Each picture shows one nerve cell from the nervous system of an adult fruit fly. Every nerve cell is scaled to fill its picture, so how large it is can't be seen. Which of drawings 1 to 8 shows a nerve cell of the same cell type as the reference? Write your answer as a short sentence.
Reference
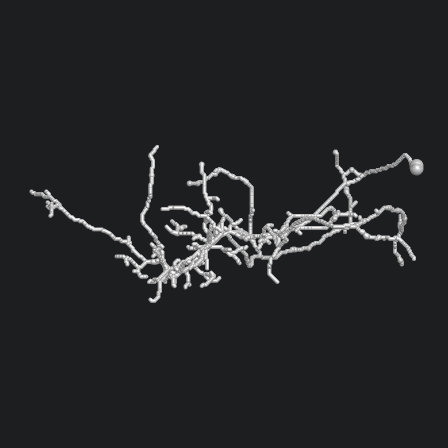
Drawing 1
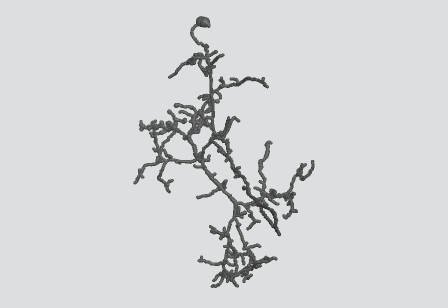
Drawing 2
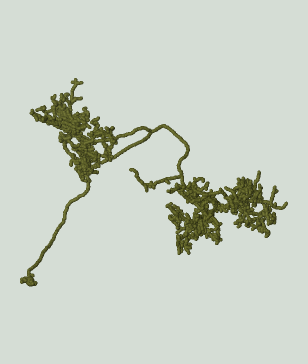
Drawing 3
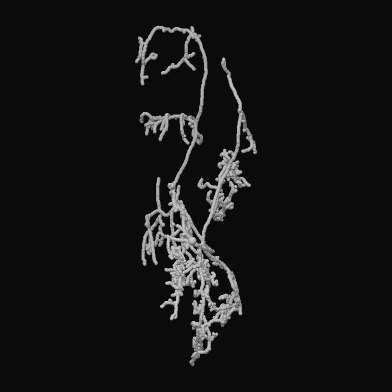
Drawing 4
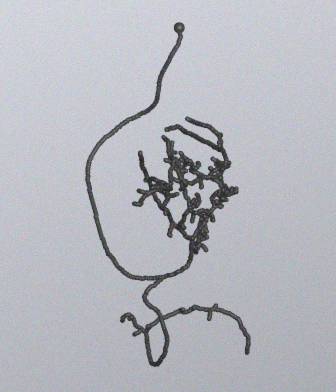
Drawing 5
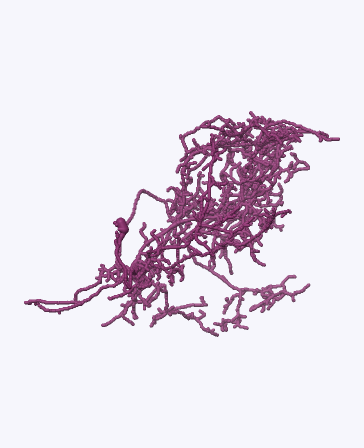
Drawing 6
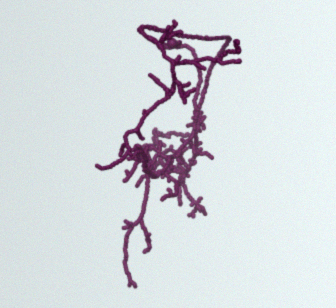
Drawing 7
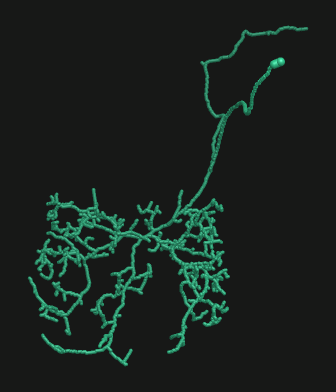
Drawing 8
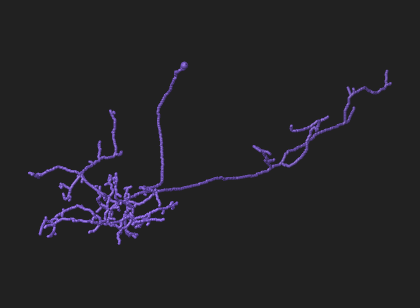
The nerve cell in drawing 8 is of the same cell type.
